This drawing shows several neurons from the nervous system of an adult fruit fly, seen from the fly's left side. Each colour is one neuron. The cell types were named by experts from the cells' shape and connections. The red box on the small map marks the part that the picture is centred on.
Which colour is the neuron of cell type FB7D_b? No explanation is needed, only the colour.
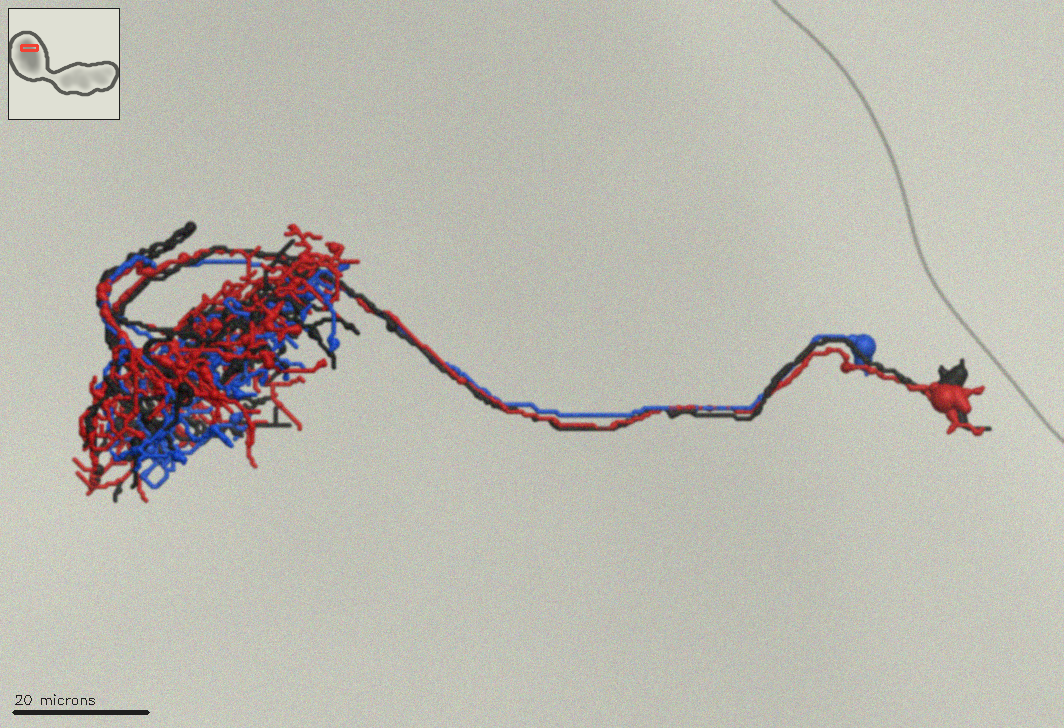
blue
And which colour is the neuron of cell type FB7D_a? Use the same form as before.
black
